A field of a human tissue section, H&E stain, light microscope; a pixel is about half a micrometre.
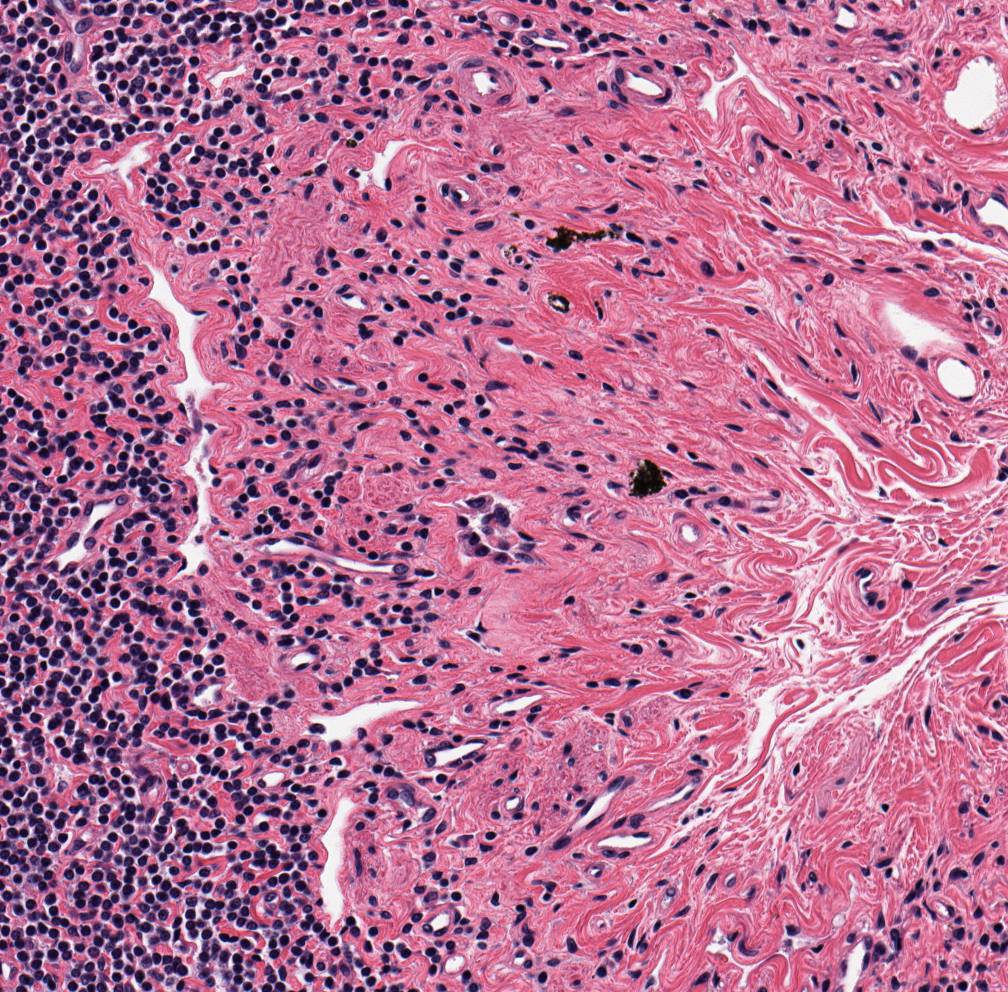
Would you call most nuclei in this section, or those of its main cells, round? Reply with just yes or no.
Yes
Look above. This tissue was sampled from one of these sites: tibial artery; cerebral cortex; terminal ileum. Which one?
terminal ileum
